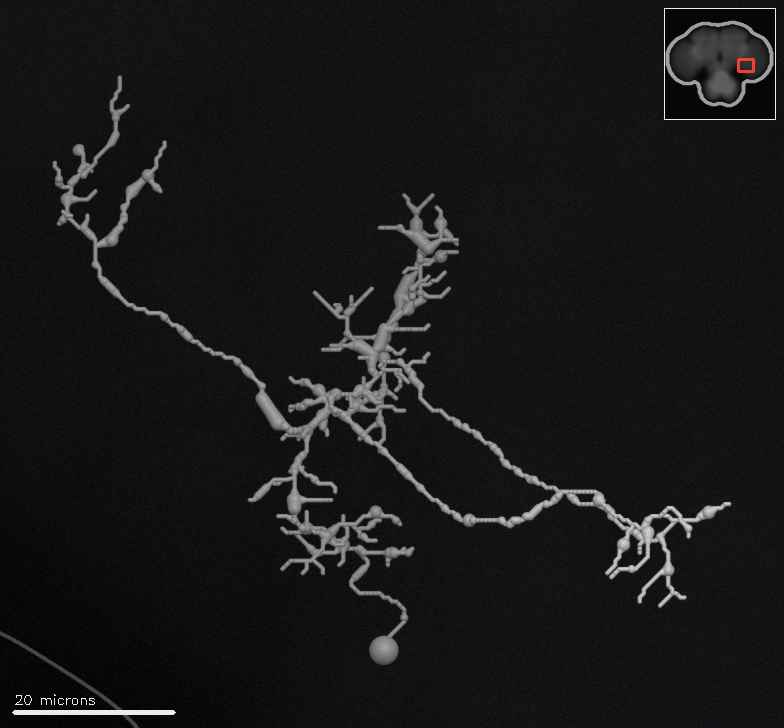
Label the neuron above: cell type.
Y12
